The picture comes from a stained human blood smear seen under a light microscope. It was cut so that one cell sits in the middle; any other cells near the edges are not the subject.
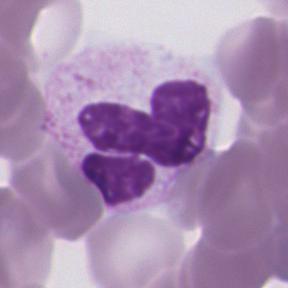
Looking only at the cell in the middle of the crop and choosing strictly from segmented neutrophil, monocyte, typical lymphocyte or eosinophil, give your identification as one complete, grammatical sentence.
By type, the central cell of the crop is a segmented neutrophil.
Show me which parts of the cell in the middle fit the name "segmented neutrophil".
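In this segmented neutrophil, the nucleus is split into three separate lobes.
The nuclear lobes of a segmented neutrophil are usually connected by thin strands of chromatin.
The cytoplasm is pale pinkish-lilac and holds fine pinkish-violet granules, seen most plainly in its upper left part.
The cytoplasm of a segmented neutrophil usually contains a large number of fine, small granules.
The fine granules in this cytoplasm agree with that.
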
